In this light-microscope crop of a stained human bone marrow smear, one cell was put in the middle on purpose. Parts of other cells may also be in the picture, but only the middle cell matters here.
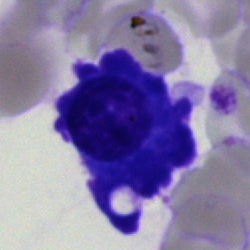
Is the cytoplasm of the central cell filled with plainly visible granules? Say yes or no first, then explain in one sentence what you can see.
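No. No distinct granules are visible in the cytoplasm.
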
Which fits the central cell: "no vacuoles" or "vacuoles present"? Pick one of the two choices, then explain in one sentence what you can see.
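Vacuoles present. A single clear round vacuole sits at the lower edge of the cell.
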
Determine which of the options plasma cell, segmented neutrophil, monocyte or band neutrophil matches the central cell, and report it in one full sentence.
Whatever else lies nearby, the middle cell is a plasma cell.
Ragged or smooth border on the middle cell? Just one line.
Because its outline is ragged or drawn out into projections, the cell lacks a smooth border.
